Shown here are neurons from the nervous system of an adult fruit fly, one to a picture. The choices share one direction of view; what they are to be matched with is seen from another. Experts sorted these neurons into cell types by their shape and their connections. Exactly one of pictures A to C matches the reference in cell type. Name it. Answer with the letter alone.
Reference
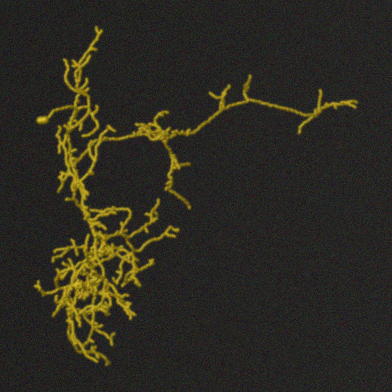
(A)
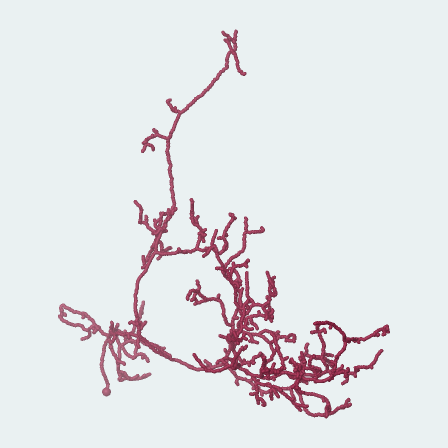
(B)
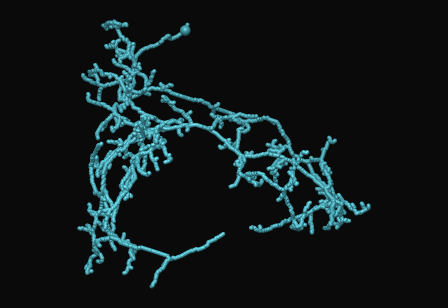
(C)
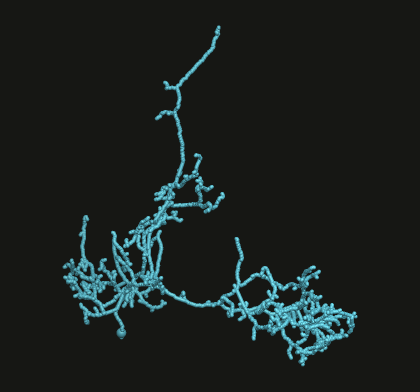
A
